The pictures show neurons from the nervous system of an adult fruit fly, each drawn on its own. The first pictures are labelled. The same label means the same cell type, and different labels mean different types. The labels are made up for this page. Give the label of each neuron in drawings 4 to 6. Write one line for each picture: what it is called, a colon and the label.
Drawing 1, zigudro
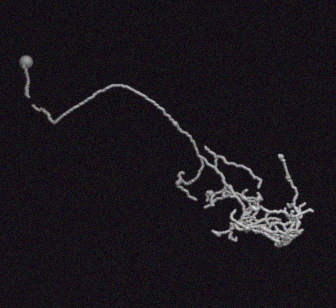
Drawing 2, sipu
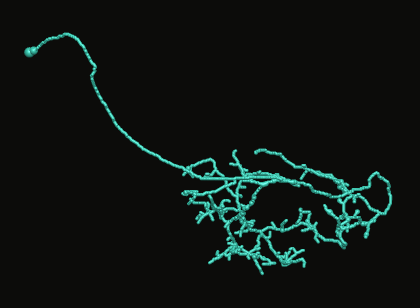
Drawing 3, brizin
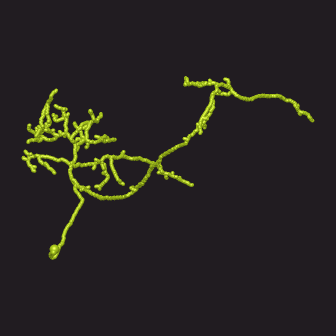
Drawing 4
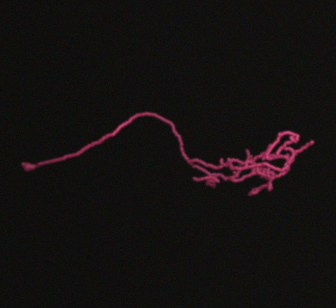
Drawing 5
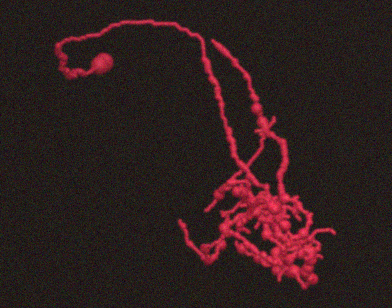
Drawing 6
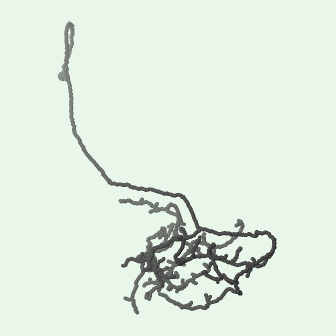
4: zigudro
5: zigudro
6: sipu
